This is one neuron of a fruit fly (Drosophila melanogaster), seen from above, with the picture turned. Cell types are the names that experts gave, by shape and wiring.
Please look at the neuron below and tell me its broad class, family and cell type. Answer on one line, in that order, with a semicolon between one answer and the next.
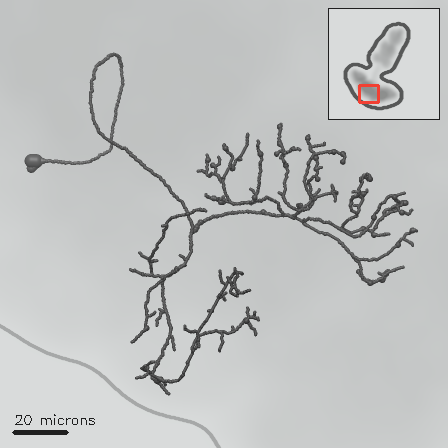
central-brain intrinsic neuron; hemilineage LALv1_dorsal; FB5W_a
